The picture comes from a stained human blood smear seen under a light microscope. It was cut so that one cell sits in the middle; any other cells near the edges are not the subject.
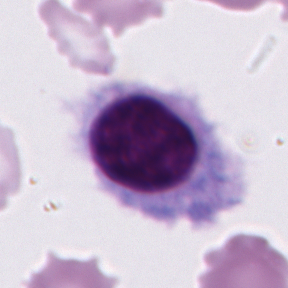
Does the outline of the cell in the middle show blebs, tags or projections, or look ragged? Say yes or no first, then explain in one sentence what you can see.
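Yes. The cell border is irregular and ragged rather than smooth.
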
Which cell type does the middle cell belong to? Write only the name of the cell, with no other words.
hairy cell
